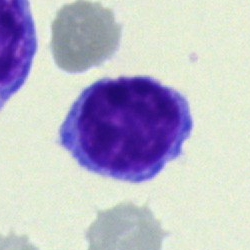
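Lymphocyte in a stained bone marrow smear, its outline roughly oval with a slightly uneven edge. Dark purple chromatin shows a mottled, somewhat clumped pattern. Cytoplasm forms only a scant blue rim, which is widest on the left side of the cell.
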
